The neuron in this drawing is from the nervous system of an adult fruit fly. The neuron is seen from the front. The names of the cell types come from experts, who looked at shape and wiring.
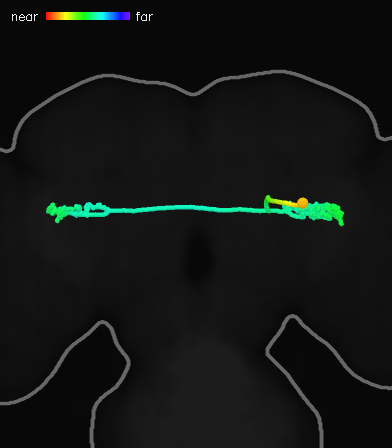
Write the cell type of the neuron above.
CB0744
